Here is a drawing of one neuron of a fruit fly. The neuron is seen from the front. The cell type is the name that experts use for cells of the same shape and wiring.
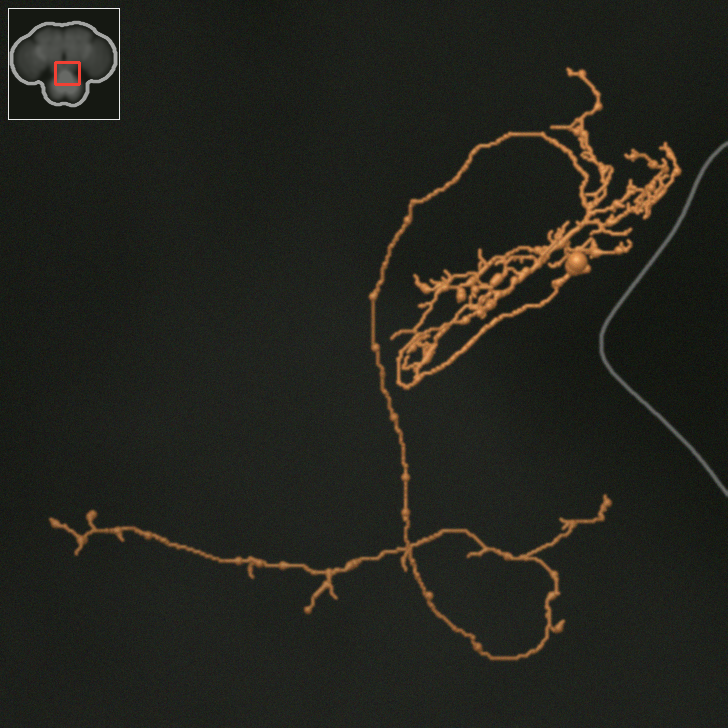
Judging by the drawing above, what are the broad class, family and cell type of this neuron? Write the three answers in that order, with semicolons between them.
descending neuron; hemilineage MX12; DNg12_f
